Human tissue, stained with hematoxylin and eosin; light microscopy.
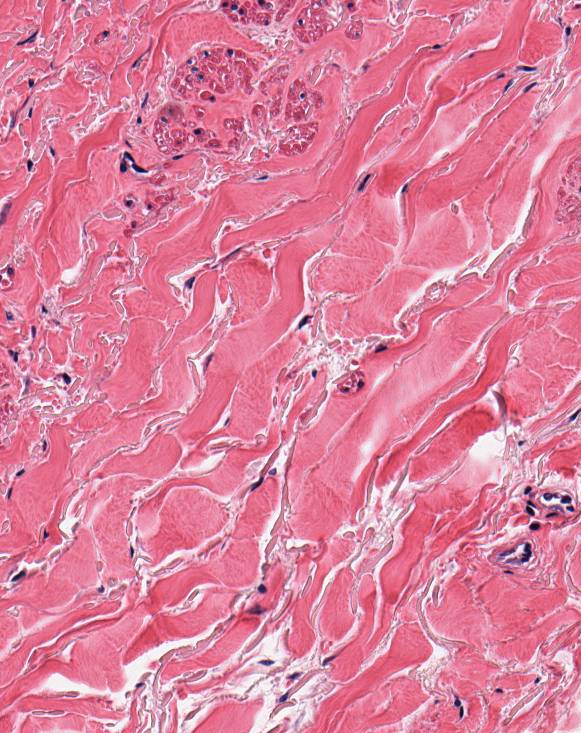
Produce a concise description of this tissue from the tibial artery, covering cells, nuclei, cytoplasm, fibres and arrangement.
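What you've got here is mostly thick, deeply eosinophilic collagen bundles, filling nearly the whole field. Between them sit a few small, dark, spindle-shaped fibroblast nuclei. There's no epithelium anywhere, and no fat cells either.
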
